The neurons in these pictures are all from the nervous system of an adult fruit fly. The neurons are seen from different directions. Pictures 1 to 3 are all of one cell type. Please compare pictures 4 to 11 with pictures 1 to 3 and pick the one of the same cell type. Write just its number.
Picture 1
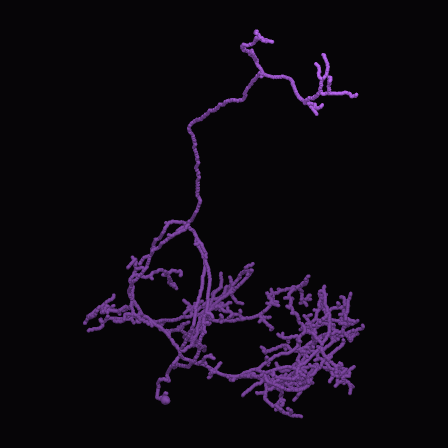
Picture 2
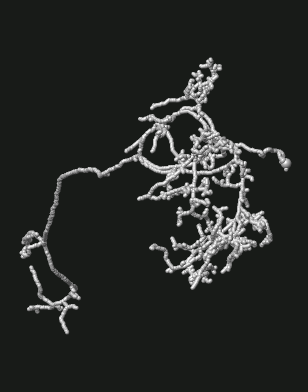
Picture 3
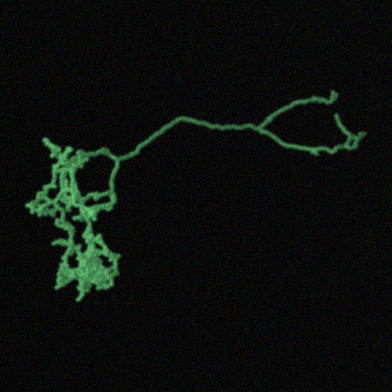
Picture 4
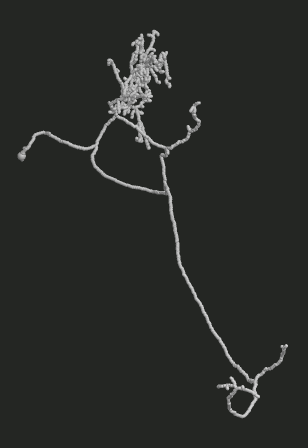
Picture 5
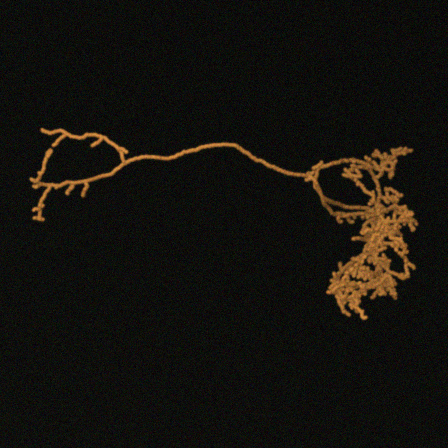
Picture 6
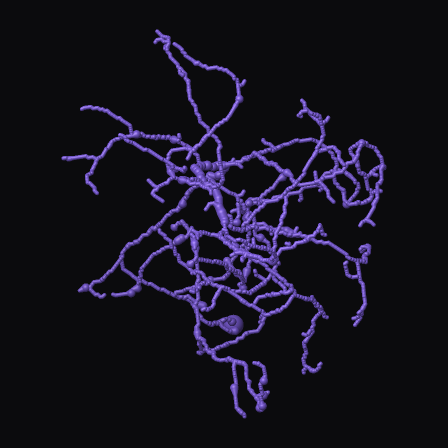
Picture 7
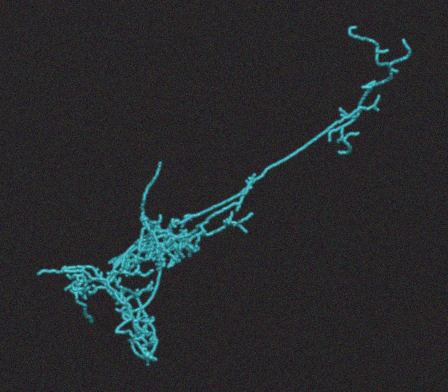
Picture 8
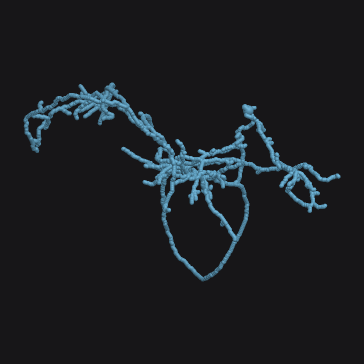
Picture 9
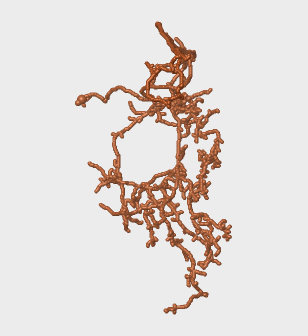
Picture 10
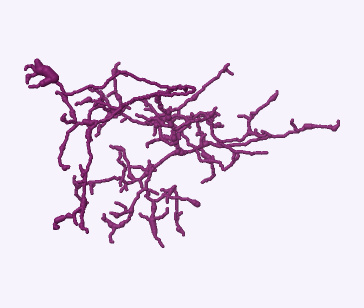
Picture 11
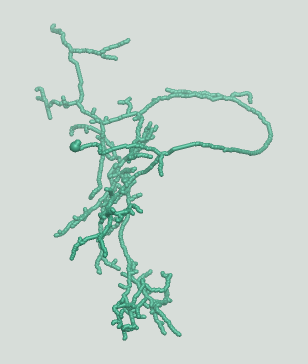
5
